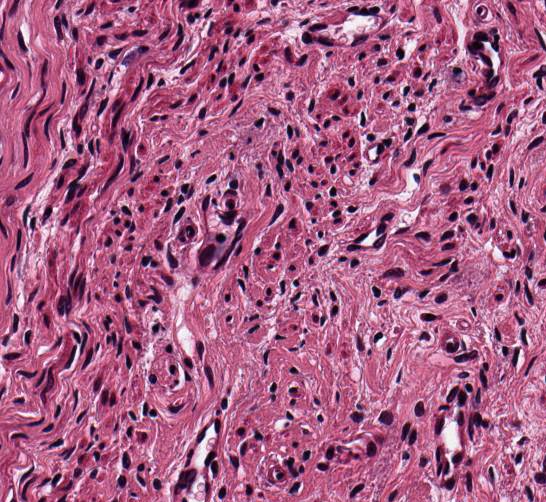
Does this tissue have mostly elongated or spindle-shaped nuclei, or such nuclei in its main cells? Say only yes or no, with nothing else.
Yes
